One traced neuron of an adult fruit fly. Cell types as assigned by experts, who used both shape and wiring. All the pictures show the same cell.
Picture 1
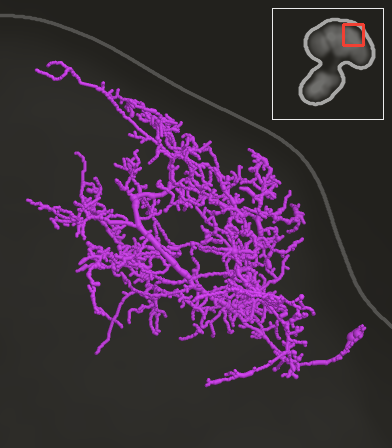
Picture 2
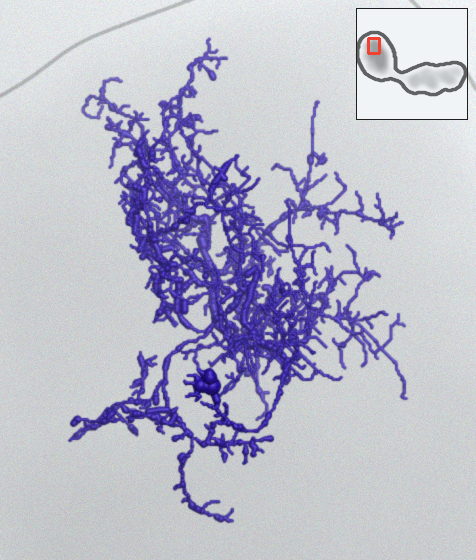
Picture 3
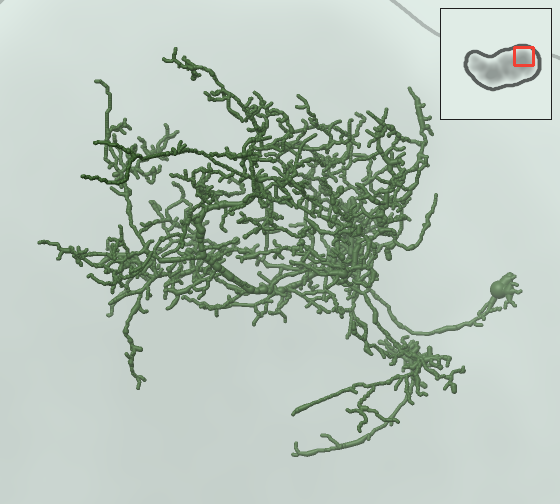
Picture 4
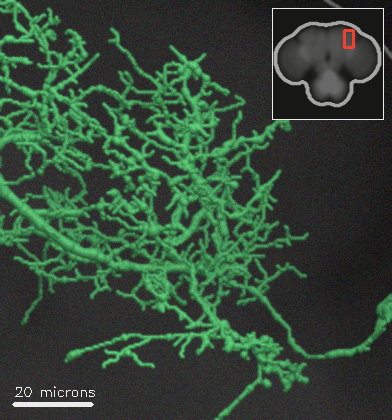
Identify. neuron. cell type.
SLP131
